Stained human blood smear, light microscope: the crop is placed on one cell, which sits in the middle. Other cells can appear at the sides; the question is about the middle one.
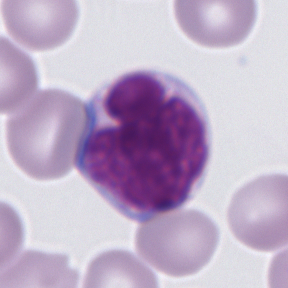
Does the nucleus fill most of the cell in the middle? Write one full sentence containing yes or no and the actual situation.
Yes, the cell's cytoplasm is limited to a thin rim around the nucleus.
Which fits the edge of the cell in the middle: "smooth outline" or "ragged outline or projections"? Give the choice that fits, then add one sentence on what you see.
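Smooth outline. The cell outline is roughly round and smooth.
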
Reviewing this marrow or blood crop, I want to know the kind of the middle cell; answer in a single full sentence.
Classified as a large granular lymphocyte is the cell in the middle of this crop.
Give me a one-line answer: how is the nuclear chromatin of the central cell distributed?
The chromatin is delicate and fine, lacking coarse clumping entirely.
